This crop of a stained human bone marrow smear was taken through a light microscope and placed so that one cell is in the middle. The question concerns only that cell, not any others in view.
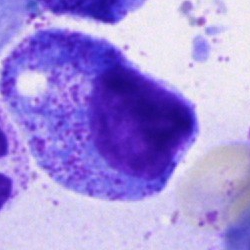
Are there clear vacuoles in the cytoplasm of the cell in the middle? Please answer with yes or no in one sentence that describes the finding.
Yes, its cytoplasm contains at least one clear vacuole.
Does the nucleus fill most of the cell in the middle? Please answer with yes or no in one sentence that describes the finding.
No, the cell has plenty of cytoplasm around its nucleus.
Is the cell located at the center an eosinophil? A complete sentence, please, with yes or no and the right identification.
No, the central cell is not an eosinophil, being instead a promyelocyte.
